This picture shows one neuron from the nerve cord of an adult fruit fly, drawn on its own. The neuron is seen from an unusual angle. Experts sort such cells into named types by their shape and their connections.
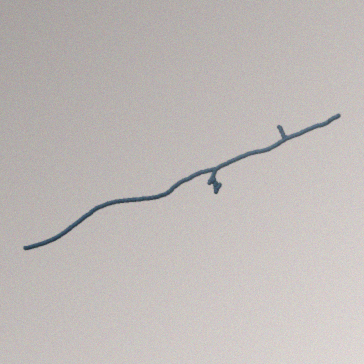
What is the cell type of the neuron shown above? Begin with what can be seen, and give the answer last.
No cell body is drawn. It has a dozen or fewer branch ends. This is a sensory neuron ascending to the brain. The cell type is SApp01.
